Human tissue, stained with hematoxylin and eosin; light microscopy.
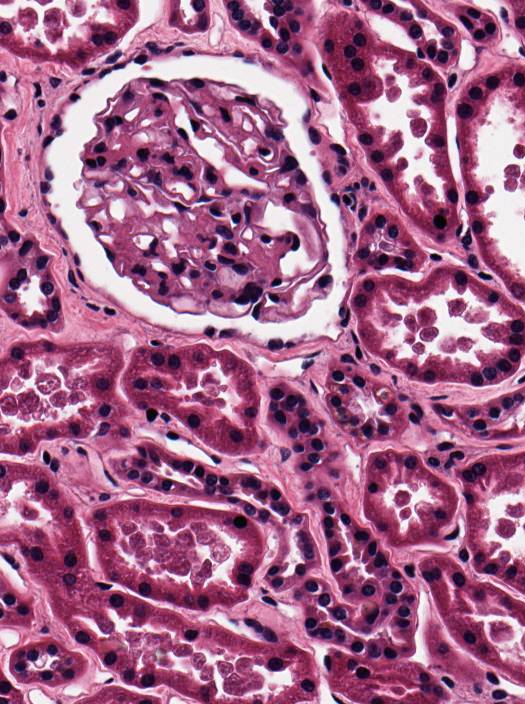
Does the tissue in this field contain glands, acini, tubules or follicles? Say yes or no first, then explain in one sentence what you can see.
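Yes. A single rounded glomerulus lies in the upper left of the field, and tubules fill the rest.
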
